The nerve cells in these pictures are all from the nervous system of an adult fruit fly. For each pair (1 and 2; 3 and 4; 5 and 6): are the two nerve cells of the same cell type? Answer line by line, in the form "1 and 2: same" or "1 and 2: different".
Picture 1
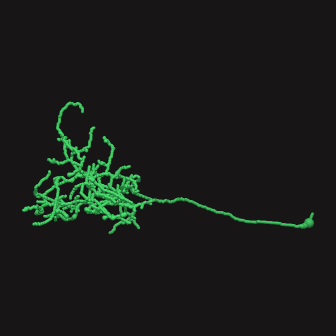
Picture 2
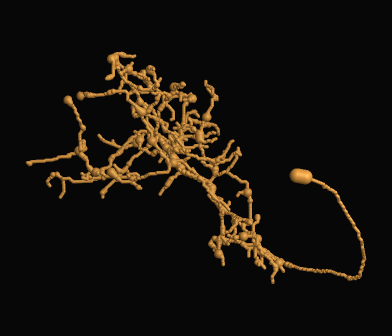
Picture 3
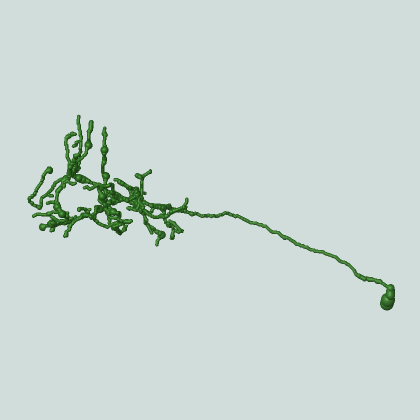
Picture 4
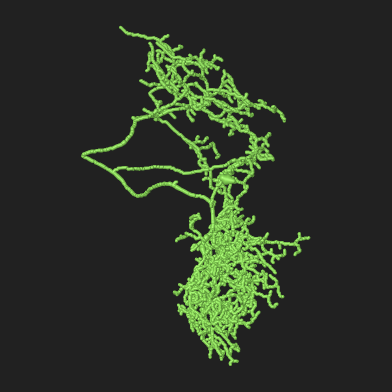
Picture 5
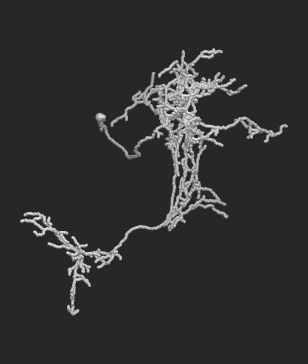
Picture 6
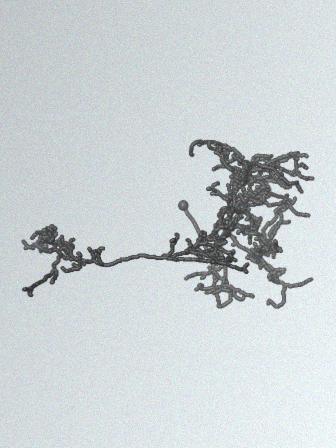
1 and 2: same
3 and 4: different
5 and 6: same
